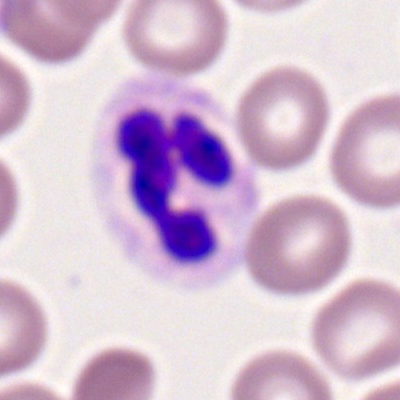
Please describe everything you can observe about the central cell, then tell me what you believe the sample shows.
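I notice first a smooth, oval outline, slightly taller than it is wide. Abundant pale pink-lilac cytoplasm surrounds the nucleus on all sides. The chromatin looks dense and stains a very dark purple, and I can make out no nucleoli in the nuclear lobes. So this is a segmented neutrophil.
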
